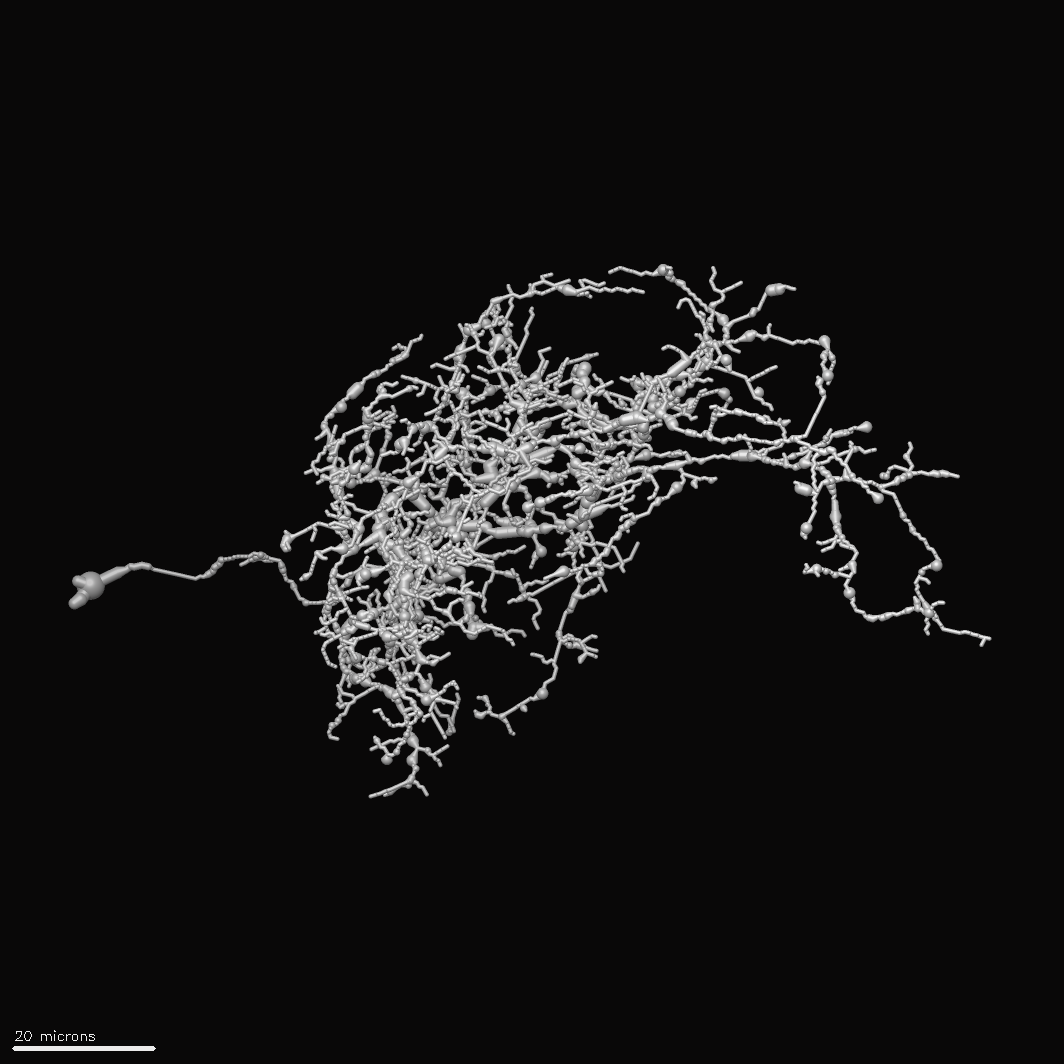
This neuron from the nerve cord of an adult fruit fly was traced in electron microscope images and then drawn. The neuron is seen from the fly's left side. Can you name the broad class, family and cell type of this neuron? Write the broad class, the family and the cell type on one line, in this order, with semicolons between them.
nerve-cord intrinsic neuron; hemilineage 16B; IN16B036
